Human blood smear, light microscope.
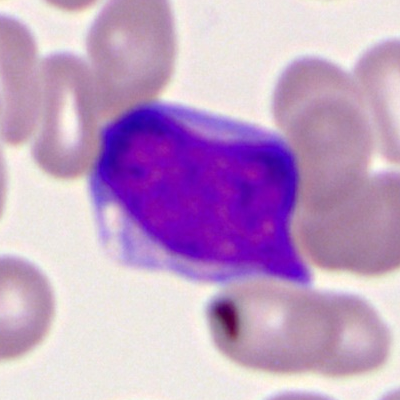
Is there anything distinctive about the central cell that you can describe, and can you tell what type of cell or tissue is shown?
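Irregular and angular rather than round, the cell outline encloses a nucleus that fills most of the cell. The cytoplasm is pale blue, without distinct granules. It is a myeloblast.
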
